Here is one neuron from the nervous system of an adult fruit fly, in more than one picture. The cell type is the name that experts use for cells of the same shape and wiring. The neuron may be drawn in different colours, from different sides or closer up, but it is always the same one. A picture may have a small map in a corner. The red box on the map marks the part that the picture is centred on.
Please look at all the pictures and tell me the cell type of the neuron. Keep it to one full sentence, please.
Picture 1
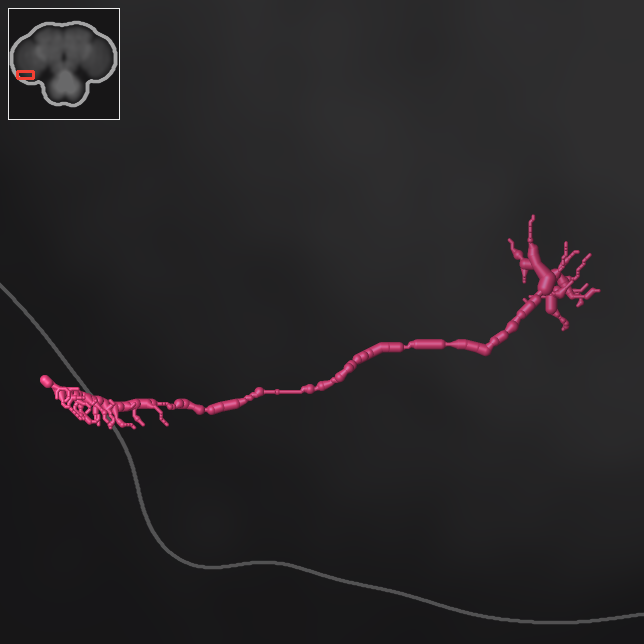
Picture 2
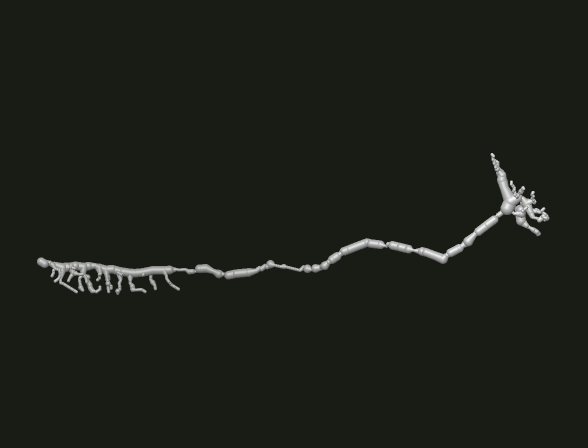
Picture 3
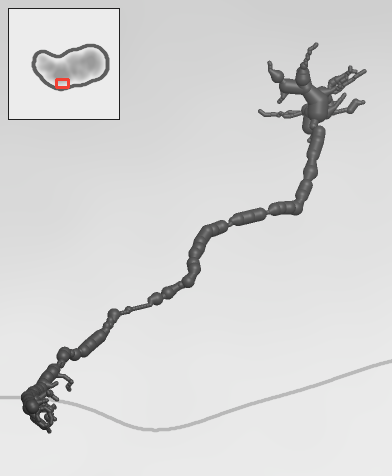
With respect to cell type, this neuron is L3.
